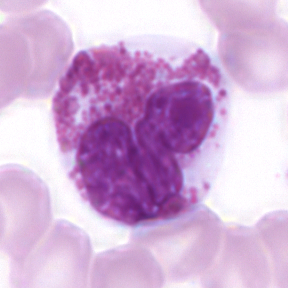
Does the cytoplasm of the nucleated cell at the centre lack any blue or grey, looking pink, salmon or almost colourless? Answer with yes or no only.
Yes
